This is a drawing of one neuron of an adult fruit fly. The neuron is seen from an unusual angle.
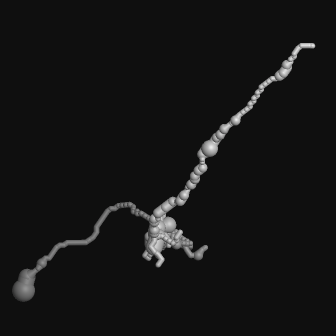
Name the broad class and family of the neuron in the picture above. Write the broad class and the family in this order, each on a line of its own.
optic-lobe intrinsic neuron
Dm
